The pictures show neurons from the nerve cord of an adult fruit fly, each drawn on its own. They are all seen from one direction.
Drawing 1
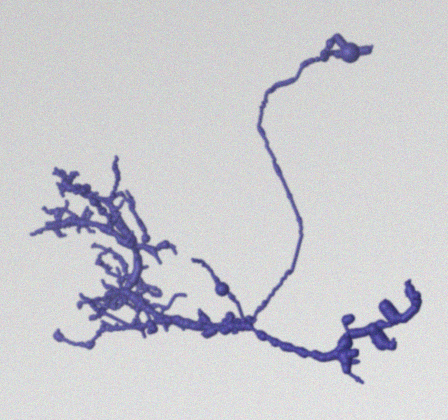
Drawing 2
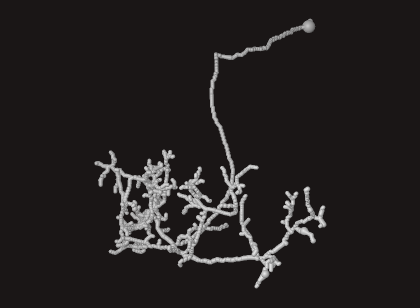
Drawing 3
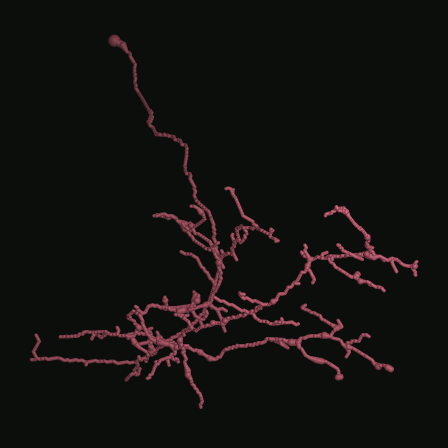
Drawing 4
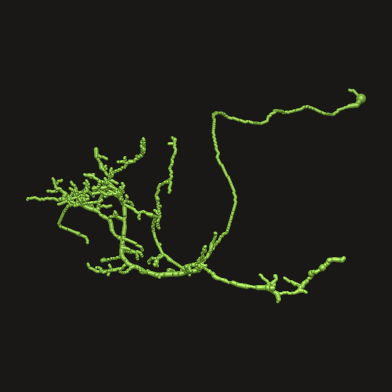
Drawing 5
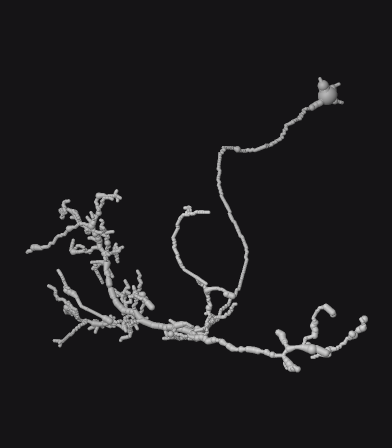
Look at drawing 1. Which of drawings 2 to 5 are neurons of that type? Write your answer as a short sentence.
Drawing 2, drawing 4 and drawing 5 are of the same cell type.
